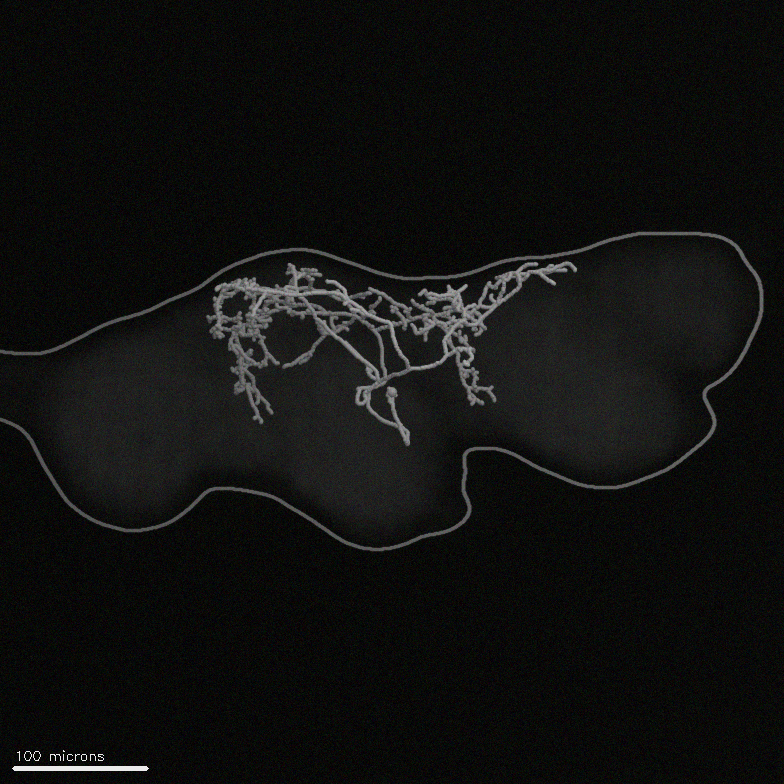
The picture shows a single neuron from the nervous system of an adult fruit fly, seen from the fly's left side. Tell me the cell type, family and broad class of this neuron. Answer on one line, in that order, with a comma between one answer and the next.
IN12B016, hemilineage 12B, nerve-cord intrinsic neuron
